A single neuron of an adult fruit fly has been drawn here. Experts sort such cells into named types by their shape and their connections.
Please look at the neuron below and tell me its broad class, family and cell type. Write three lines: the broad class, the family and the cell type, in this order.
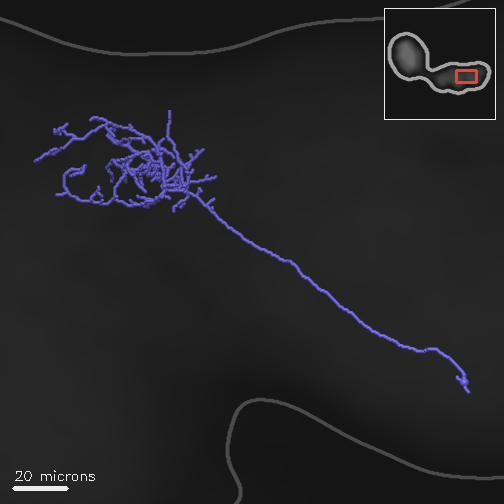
nerve-cord intrinsic neuron
hemilineage 16B
IN16B084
